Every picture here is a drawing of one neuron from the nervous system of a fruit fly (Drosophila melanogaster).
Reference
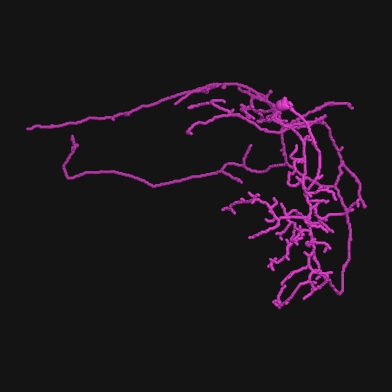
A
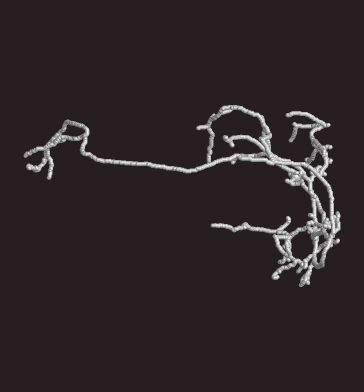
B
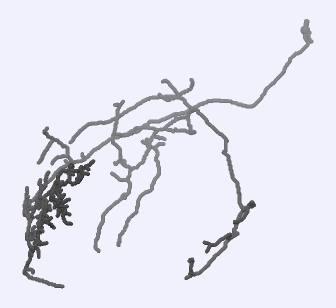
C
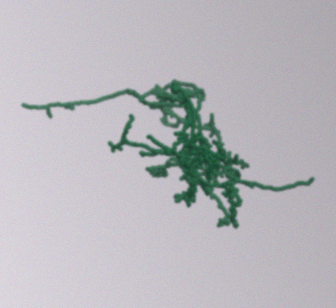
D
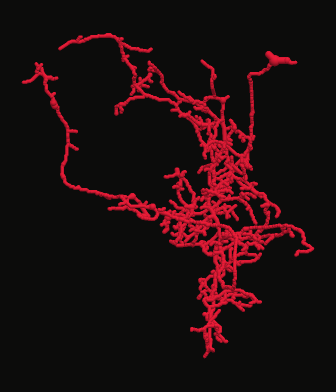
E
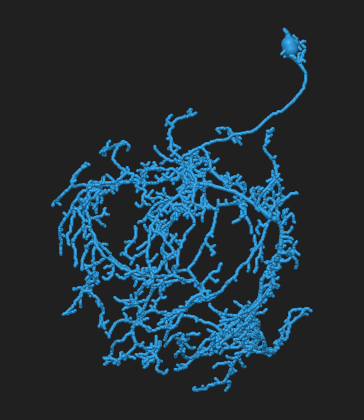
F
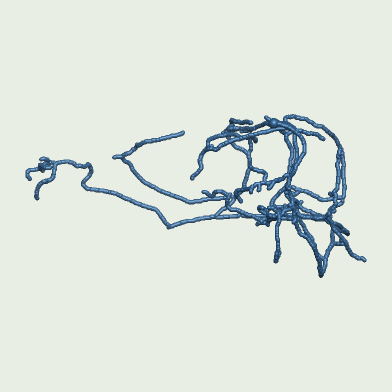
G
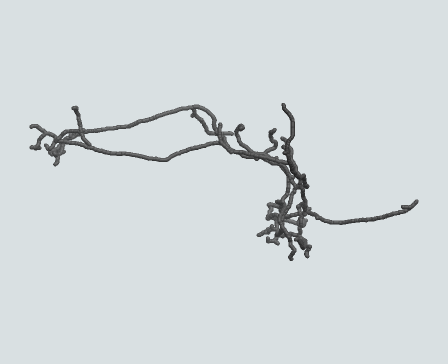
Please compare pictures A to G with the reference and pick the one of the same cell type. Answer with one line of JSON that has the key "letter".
{"letter": "A"}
